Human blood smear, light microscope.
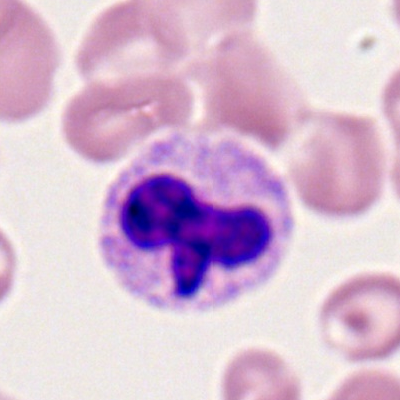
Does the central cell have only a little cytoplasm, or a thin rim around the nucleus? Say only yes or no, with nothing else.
No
